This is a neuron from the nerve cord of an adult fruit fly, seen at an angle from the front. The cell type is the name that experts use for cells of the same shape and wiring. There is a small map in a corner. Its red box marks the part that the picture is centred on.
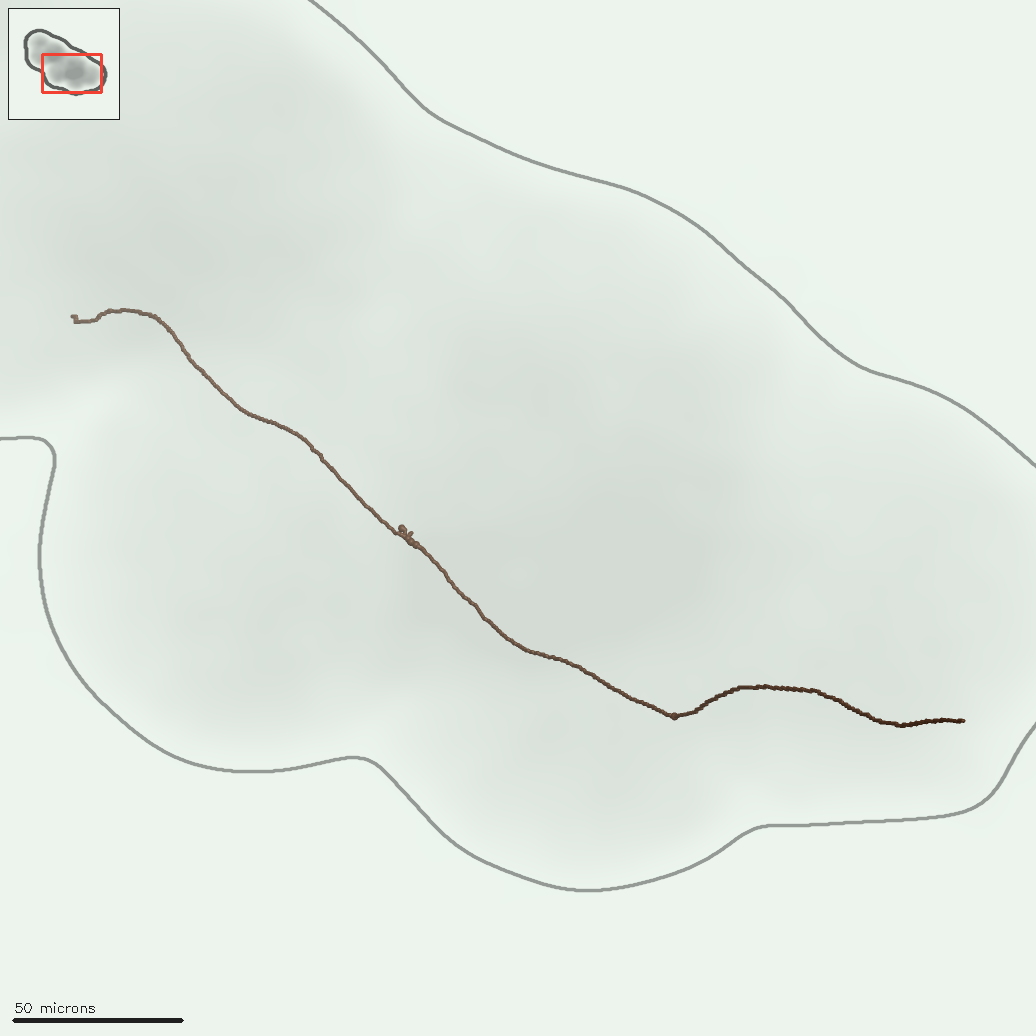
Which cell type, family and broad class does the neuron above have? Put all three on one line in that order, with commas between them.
LgAG1, class gustatory, sensory neuron ascending to the brain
